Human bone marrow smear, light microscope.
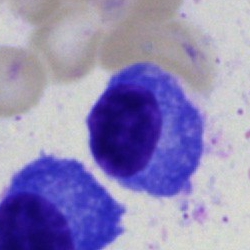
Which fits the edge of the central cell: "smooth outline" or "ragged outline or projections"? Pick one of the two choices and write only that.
Ragged outline or projections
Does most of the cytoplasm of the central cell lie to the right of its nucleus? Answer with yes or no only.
Yes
